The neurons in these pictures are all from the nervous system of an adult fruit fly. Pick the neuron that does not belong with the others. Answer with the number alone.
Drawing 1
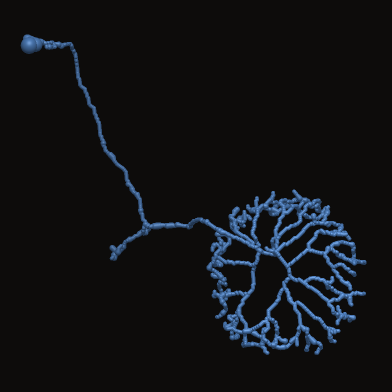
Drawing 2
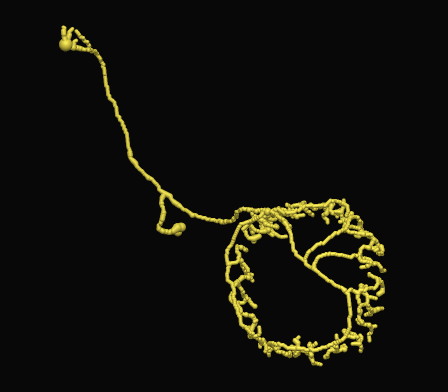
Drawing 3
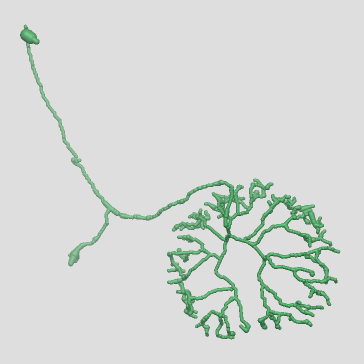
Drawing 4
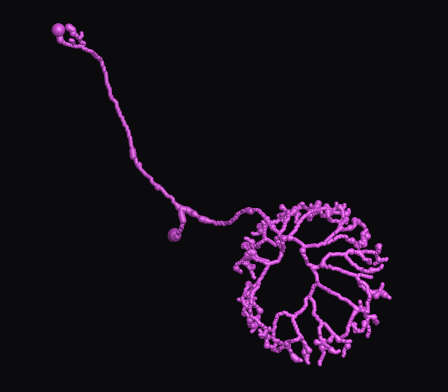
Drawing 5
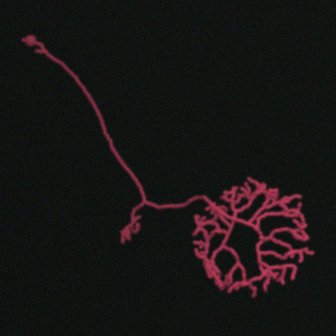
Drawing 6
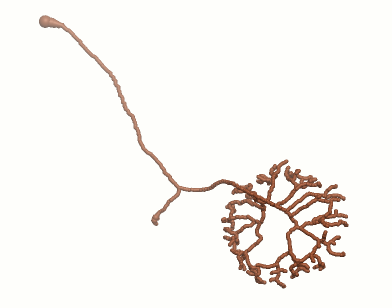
2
